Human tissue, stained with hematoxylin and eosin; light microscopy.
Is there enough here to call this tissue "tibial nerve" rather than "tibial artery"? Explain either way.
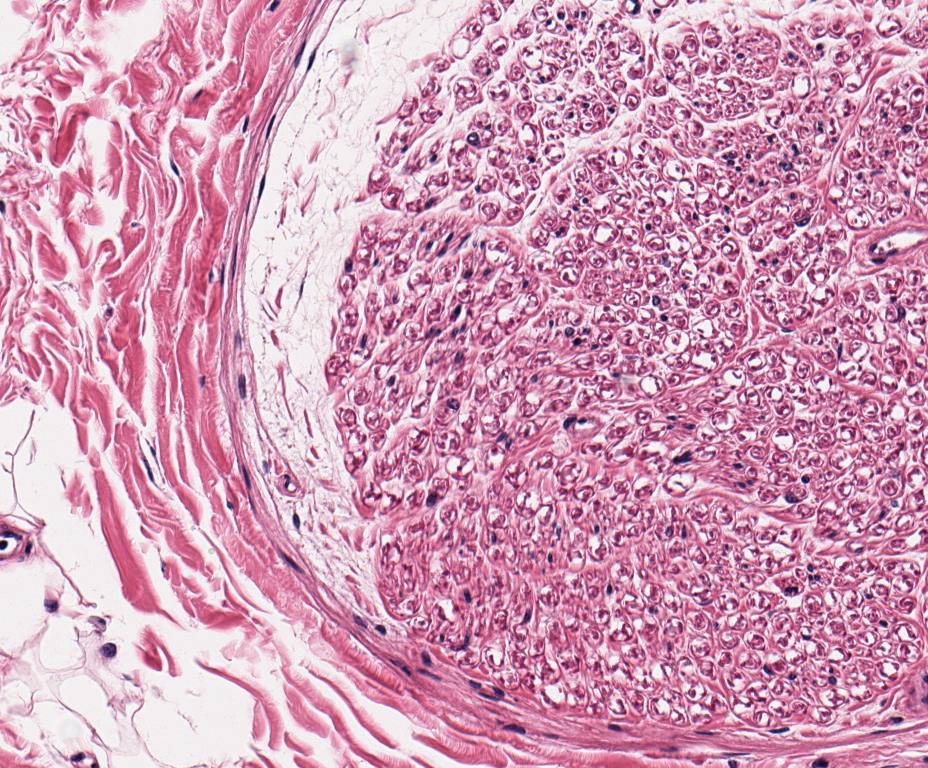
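Tibial nerve, I'd say. A large rounded bundle of nerve fibres, cut in cross section, fills the right two-thirds of the field.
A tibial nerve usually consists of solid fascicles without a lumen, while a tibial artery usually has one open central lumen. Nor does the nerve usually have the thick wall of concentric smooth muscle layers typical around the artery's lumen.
Each fibre is a small round profile: a pink central dot in a clear or pale halo. A thin layered sheath of flattened cells with elongated dark nuclei wraps the bundle's left and lower edge.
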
